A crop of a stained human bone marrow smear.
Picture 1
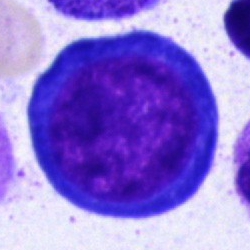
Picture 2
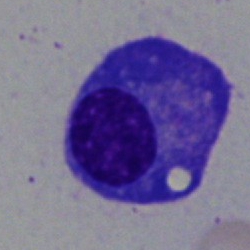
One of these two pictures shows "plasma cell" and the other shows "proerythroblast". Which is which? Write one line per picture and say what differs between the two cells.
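In picture 1 we see a proerythroblast: The cytoplasm forms a thin rim around the nucleus.
In picture 2 we see a plasma cell: The cytoplasm is abundant and stains deep blue.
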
